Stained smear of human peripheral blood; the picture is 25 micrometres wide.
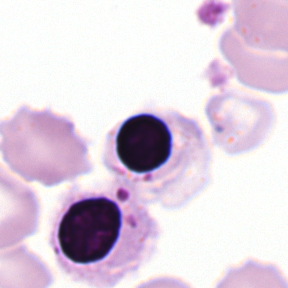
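Normoblast, the nucleated cell at the centre. Its chromatin is very dark purple-black and densely condensed, with scarcely any visible pattern. Around the nucleus lies a pale, weakly stained pinkish-grey zone, broader on the right and below than at the upper left. A few small dark purple dots sit just beneath the lower edge of the nucleus.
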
